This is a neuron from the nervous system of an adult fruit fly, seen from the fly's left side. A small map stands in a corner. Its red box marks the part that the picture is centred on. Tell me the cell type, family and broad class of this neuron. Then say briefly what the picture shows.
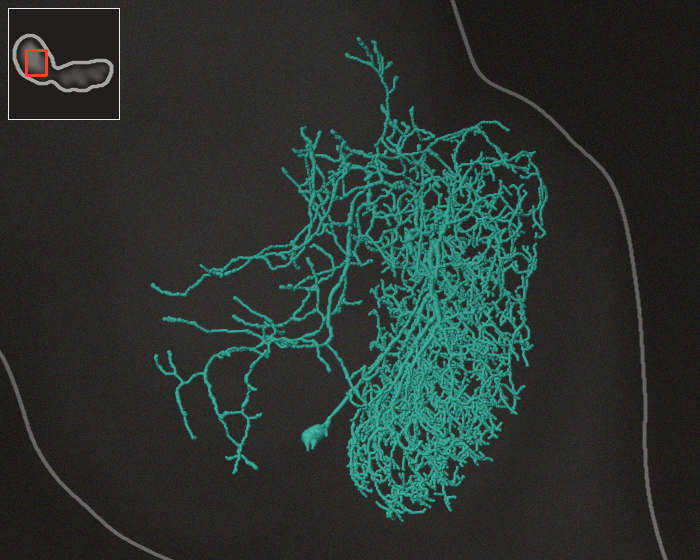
The cell type is LoVP101. Its family is LoVP. This is a visual projection neuron. The picture shows more than a hundred branch ends. As drawn here it is about as wide as it is tall.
